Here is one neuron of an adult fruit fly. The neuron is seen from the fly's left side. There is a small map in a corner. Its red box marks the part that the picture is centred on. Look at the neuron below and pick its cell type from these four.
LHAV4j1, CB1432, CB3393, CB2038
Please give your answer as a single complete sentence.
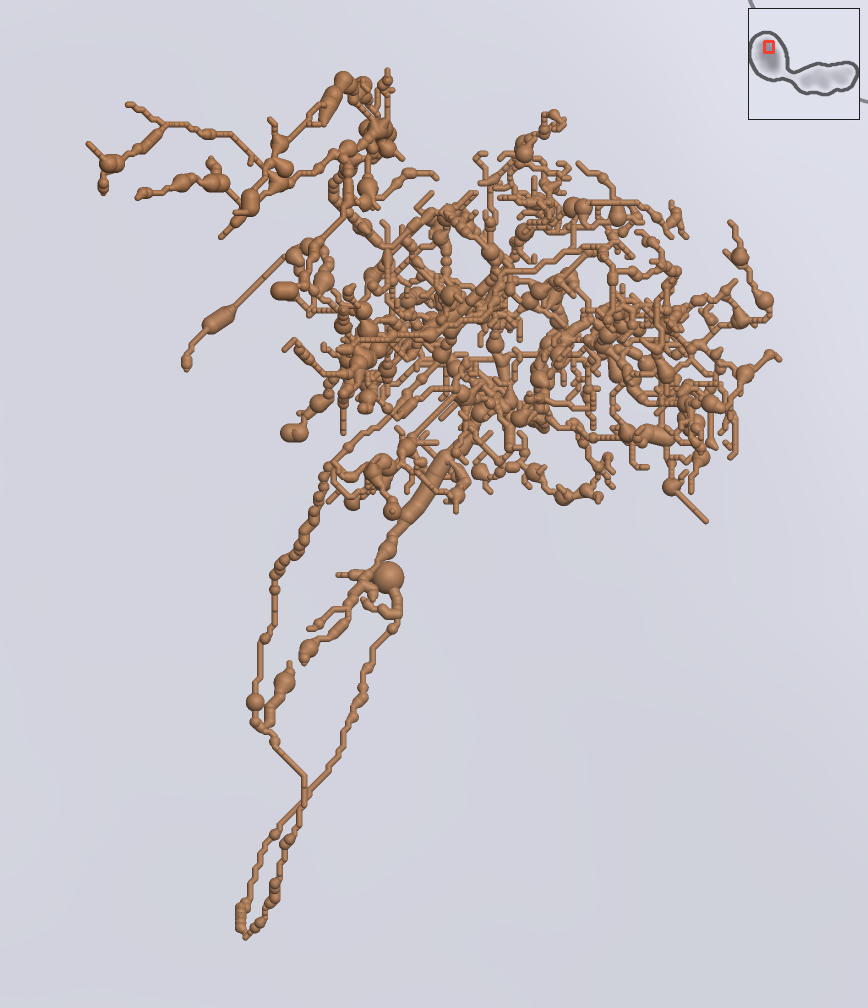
The cell type carried by this neuron is LHAV4j1.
